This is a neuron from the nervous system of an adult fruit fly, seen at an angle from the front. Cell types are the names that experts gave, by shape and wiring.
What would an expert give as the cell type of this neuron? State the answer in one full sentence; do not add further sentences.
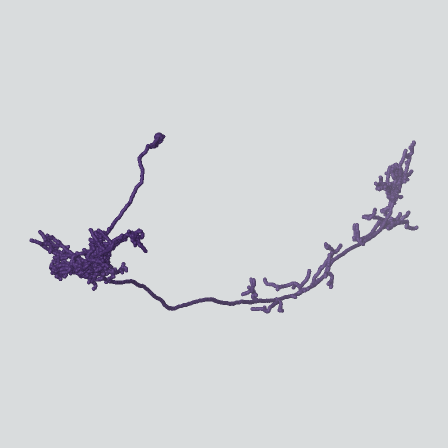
Cell type DNpe030 is what this neuron is.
